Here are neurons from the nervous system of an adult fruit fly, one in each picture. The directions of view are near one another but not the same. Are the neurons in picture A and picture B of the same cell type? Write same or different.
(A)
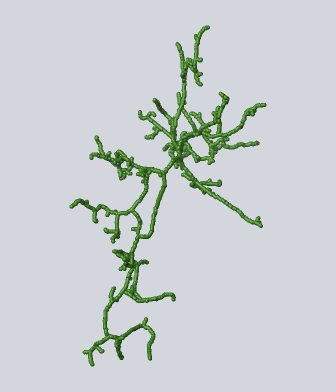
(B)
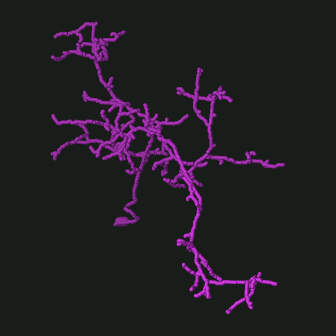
same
